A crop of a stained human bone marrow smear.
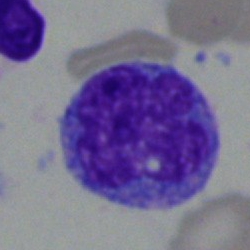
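Blast, the central cell of a stained human bone marrow smear. First, the outline is round; second, the nucleus fills most of the cell. Third, the cytoplasm forms a narrow rim, widest along the bottom edge. Finally, a small round clear spot lies below and right of the cell's centre.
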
